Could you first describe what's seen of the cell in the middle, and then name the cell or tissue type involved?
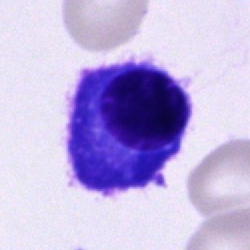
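Nucleus off-centre, toward the upper right. Outline irregular, roughly square rather than round. Chromatin dark purple and dense-looking. Faint paler mottled patches in the cytoplasm. Plasma cell.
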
